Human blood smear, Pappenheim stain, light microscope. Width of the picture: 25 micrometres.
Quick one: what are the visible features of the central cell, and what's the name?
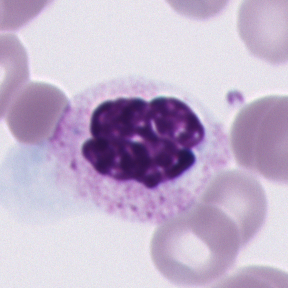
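The outline of the cell is round and smooth. Its nucleus is divided into several lobes packed closely together, and no nucleoli are visible within it. The granules leave the outline of the nucleus in view rather than hiding it. The cell is a segmented neutrophil.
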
